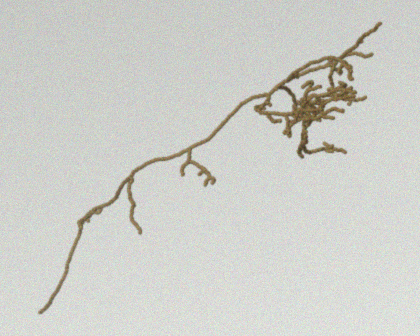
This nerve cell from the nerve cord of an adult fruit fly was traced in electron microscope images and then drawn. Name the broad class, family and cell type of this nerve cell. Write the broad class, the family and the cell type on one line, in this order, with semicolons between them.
descending neuron; DNg; DNg14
